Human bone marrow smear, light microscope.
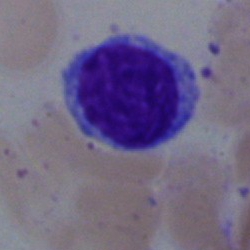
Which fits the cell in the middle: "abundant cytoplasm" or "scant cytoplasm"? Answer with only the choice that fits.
Scant cytoplasm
